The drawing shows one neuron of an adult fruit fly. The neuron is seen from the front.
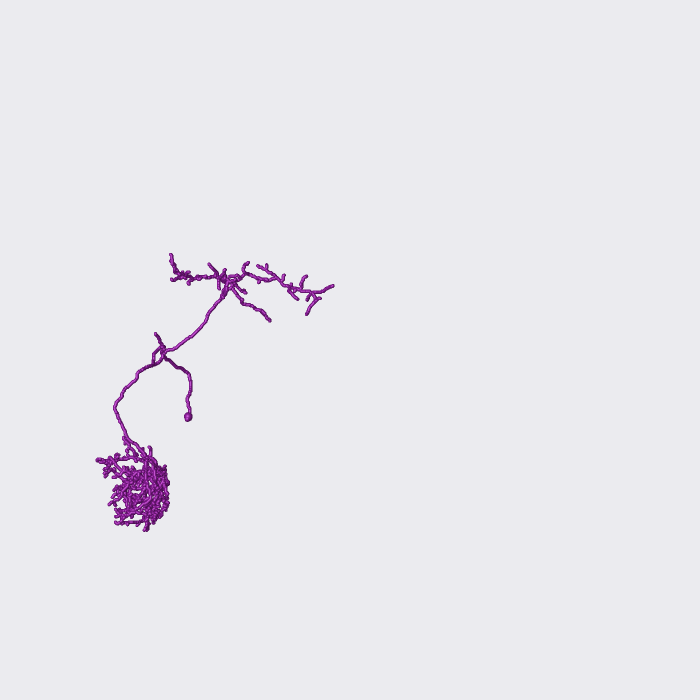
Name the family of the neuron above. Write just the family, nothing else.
hemilineage VPNp&v1_ventral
